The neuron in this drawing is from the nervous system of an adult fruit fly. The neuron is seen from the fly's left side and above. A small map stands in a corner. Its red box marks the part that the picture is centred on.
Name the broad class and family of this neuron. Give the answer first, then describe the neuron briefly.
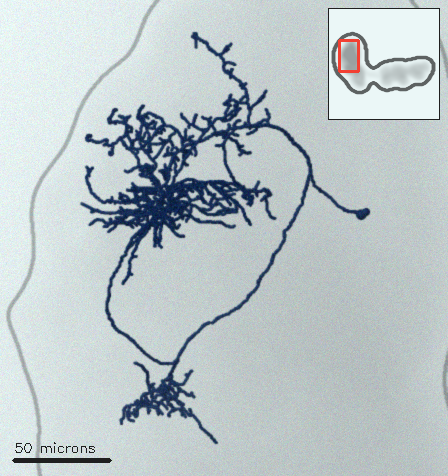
It is a central-brain intrinsic neuron. The family is hemilineage DM2_central. Its cell body lies on the right of the picture. From top to bottom in the picture it spans about 200 microns. Dozens of branch ends can be seen.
